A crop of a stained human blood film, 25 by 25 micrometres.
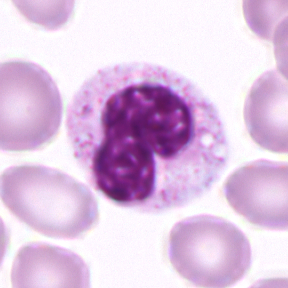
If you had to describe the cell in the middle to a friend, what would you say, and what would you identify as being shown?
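The chromatin catches my eye first: dark purple and coarsely clumped. I see no nucleoli anywhere in the nucleus. To the right of the nucleus, a small clear spot sits in the cytoplasm. Nothing projects from the cell surface. I'd call this a band neutrophil.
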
